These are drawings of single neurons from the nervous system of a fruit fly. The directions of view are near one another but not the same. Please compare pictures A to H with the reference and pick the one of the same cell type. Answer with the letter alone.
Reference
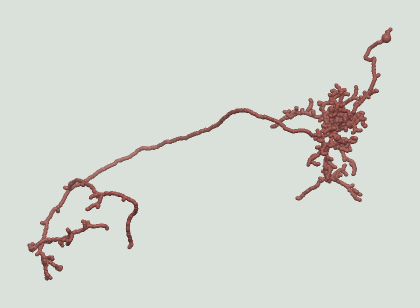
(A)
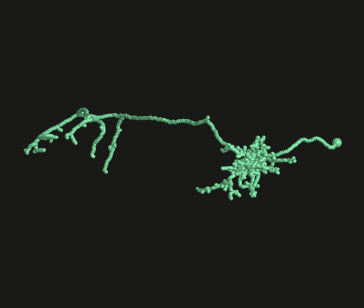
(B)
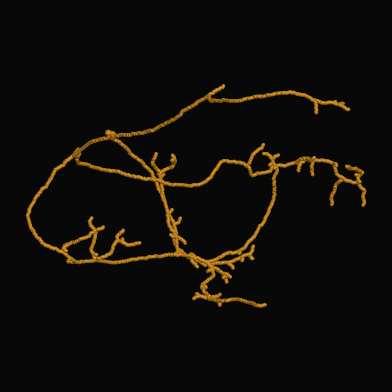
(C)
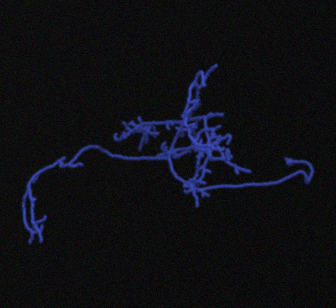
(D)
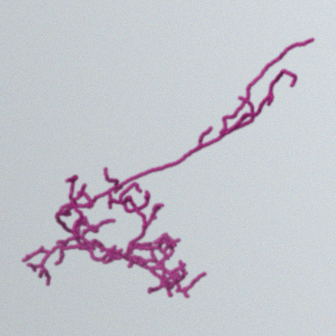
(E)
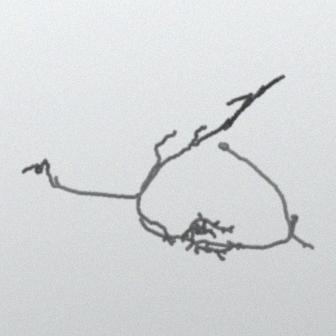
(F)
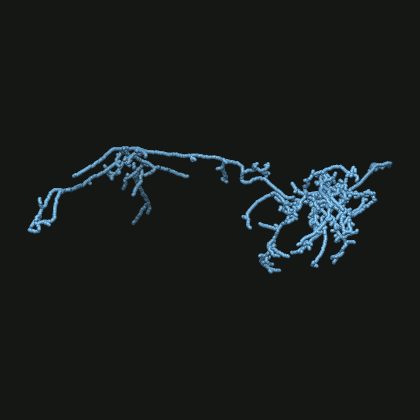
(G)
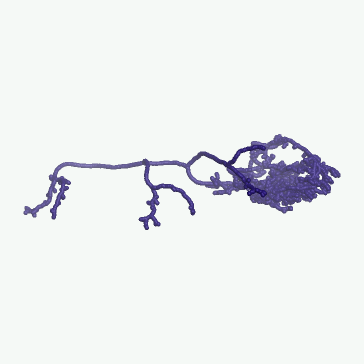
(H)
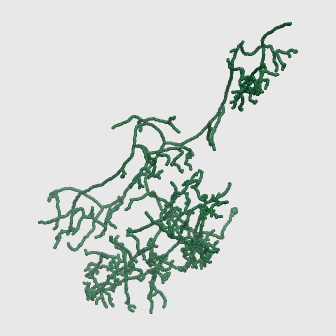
A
